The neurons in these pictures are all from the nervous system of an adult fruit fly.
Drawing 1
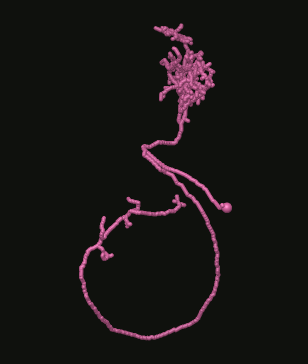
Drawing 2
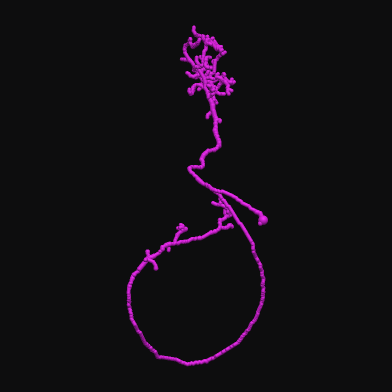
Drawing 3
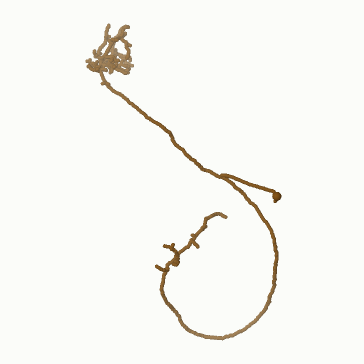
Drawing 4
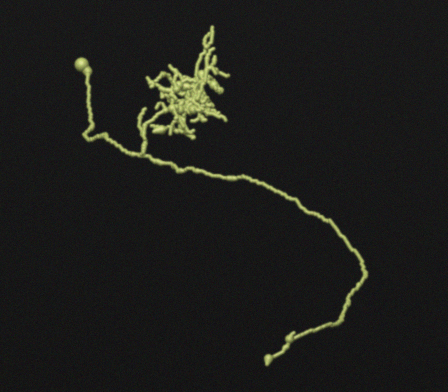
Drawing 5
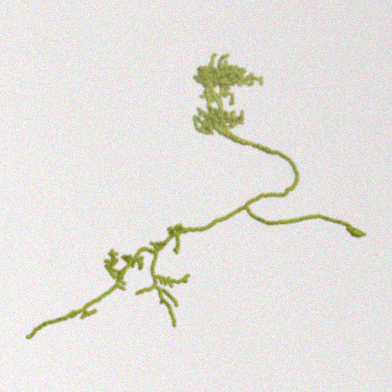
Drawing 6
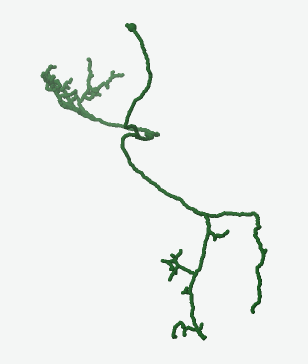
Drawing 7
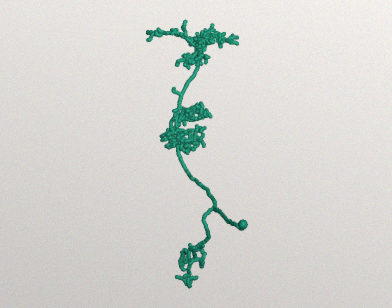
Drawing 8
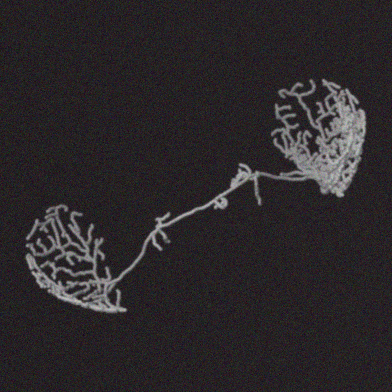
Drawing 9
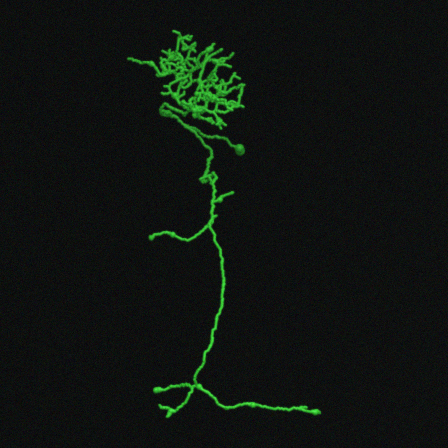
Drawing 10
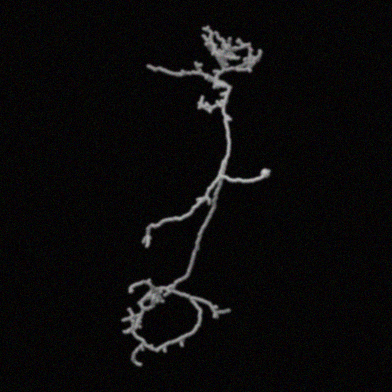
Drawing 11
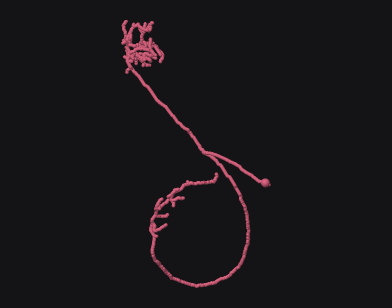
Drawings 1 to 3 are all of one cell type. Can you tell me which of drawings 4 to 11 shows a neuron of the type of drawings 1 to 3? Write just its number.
11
